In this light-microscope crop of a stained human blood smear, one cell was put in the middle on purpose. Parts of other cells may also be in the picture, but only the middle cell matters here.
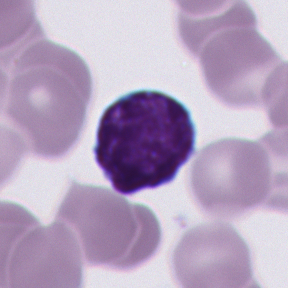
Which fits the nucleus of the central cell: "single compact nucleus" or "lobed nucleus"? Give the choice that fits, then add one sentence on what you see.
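Single compact nucleus. The nucleus is round and shows no lobes or indentation.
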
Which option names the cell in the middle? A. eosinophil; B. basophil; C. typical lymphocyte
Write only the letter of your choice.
C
